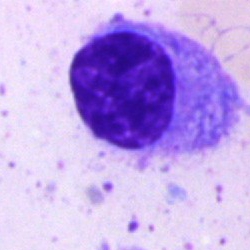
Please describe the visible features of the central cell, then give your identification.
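The nucleus is placed eccentrically, toward the left side of the cell. Its chromatin is dark purple and dense, with small paler spots scattered through it. The cytoplasm has a mottled, faintly foamy texture rather than a smooth one, and its outer edge is irregular and ragged, especially on the right. This is a plasma cell.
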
